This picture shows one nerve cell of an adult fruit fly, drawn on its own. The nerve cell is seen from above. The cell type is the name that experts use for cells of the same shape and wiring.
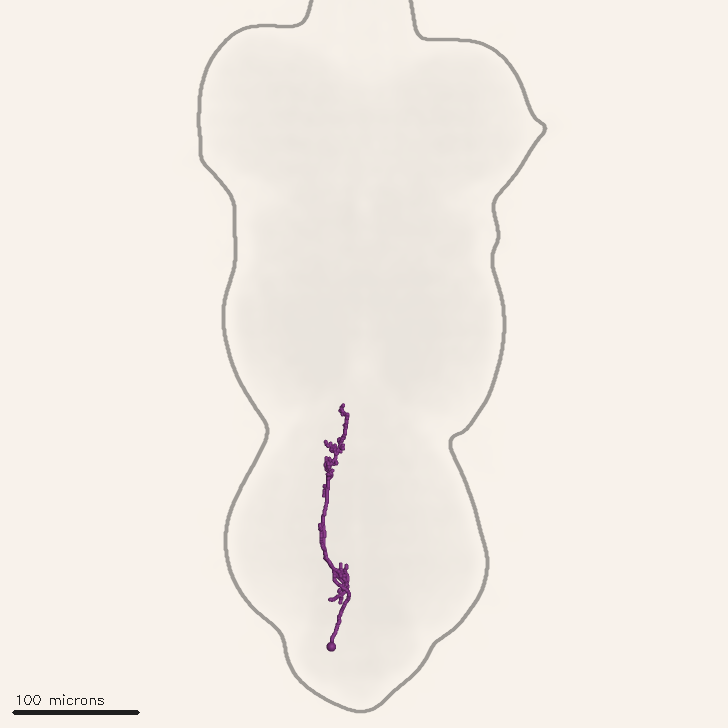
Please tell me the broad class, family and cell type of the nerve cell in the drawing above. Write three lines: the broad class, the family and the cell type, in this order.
nerve-cord intrinsic neuron
hemilineage 01B
IN01B095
